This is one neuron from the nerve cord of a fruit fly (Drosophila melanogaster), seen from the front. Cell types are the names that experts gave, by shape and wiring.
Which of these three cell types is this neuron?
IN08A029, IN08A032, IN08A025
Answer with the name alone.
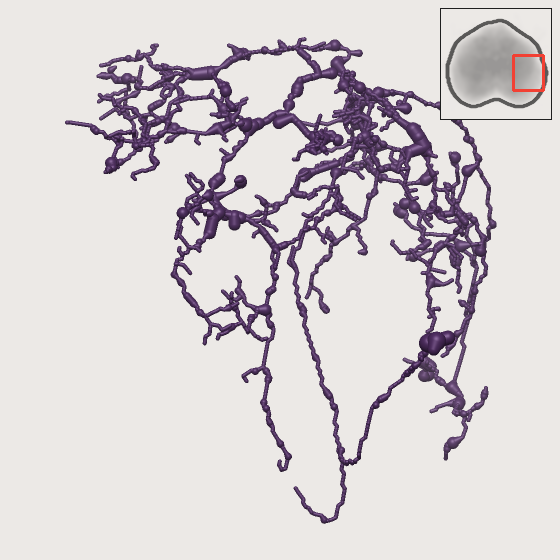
IN08A032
